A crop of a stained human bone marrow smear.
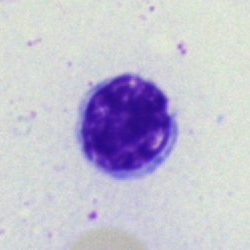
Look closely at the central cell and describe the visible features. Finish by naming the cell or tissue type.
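First, the chromatin is dark purple and coarsely clumped. Second, the cytoplasm forms only a thin rim around the nucleus, pale blue in colour. Third, that rim is widest at the lower right. The cell is a lymphocyte.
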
